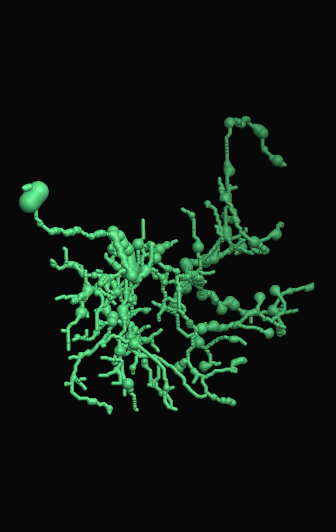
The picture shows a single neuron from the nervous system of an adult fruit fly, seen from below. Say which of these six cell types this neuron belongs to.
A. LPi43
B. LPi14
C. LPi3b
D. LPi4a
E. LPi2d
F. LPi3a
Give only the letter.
C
